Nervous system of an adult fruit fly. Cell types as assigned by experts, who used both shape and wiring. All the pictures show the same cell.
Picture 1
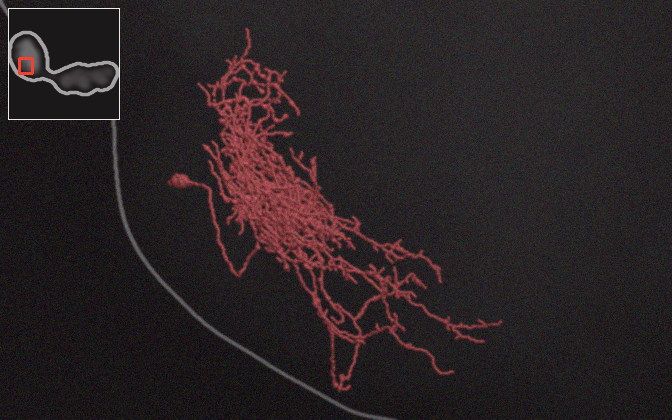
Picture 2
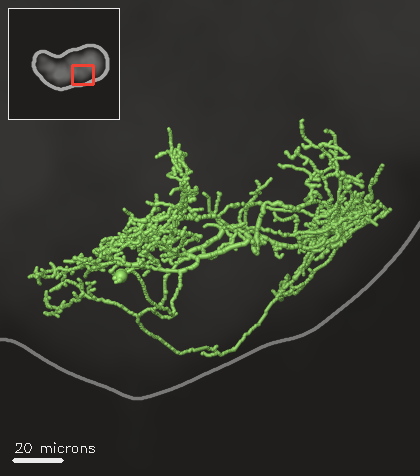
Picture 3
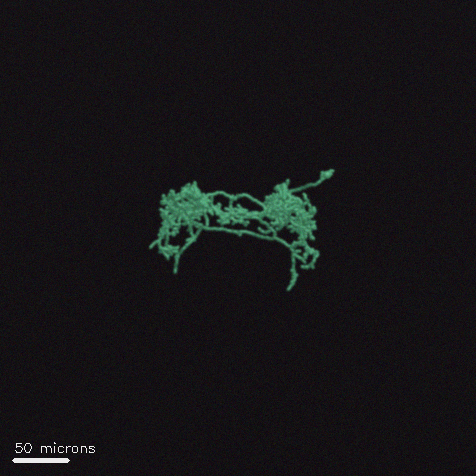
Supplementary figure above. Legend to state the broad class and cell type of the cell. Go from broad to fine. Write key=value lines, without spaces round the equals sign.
broad_class=central-brain intrinsic neuron
cell_type=GNG191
